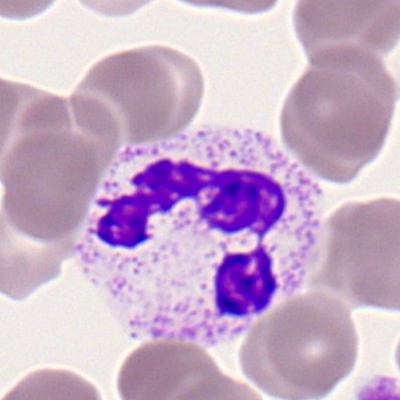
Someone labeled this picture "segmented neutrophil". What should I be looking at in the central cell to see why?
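The nucleus of this segmented neutrophil is split into separate lobes. Its lowest lobe, at the lower right, joins the rest of the nucleus by a thin strand.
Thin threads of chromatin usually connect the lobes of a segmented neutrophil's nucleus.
That thin strand is in keeping with this. The cytoplasm is abundant and pale pinkish, with fine lilac granules scattered through it.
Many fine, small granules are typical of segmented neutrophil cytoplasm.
The fine granules seen here match that.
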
